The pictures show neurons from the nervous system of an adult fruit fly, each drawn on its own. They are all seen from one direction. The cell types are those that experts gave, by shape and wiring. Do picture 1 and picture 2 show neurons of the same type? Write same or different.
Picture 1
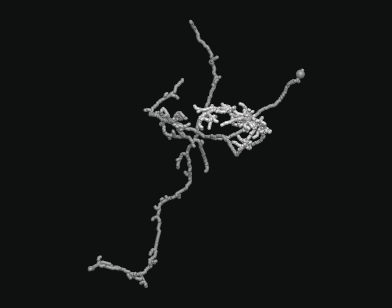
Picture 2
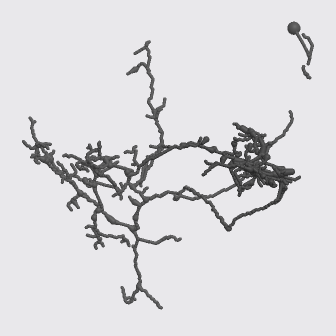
different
